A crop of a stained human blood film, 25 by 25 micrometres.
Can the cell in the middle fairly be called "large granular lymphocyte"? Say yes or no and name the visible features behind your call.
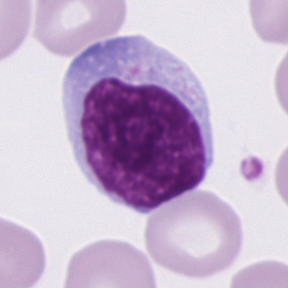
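Checked against both names, large granular lymphocyte holds up for this cell.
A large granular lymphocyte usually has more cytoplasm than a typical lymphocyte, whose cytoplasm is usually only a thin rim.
First point, the cytoplasm: the nucleus fills only about 60% of the cell's area and lies toward the bottom, so the cytoplasm is more than a thin rim, which counts for large granular lymphocyte and against typical lymphocyte. Second point, size and shape: the cell is about 16 by 13 micrometres, with a smooth, oval outline. Third point, the nucleus: round to oval, without lobes, and with dark purple, coarsely clumped chromatin that has paler patches between the clumps.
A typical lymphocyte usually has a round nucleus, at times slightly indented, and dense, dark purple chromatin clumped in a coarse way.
Nuclear shape and chromatin therefore give no reason against typical lymphocyte; the cytoplasm is what settles it. Last point: no distinct nucleoli are visible, and the cytoplasm has no vacuoles.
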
